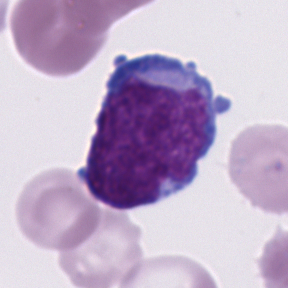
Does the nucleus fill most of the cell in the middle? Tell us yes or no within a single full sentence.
Yes, the cytoplasm of this cell is scant.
